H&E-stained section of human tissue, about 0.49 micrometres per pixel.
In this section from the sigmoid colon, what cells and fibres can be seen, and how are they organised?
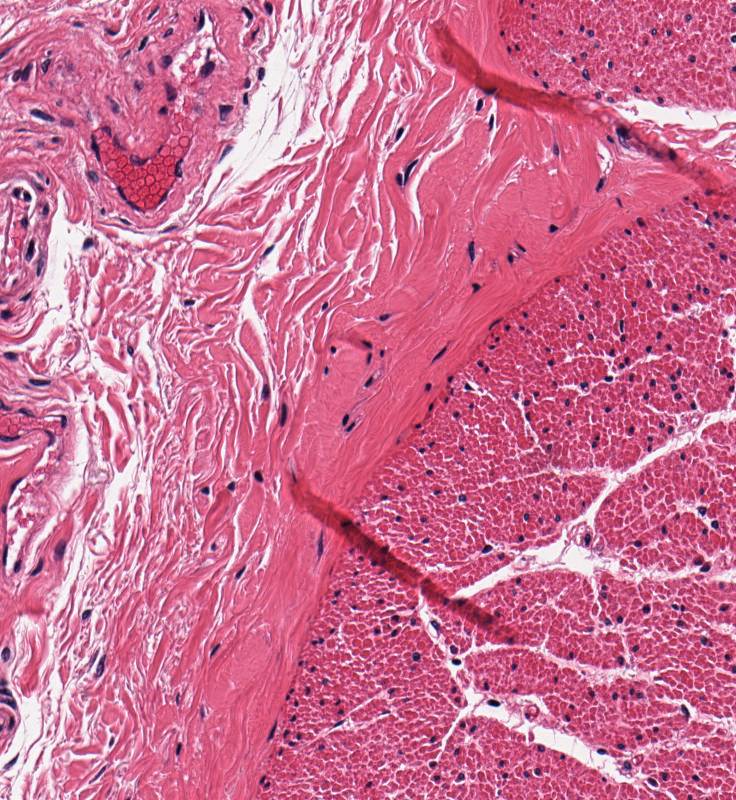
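Looking across the field, I see two halves: dense collagenous connective tissue on the left, muscle on the right. On the left, the collagen forms wavy pink bundles, with elongated dark fibroblast nuclei scattered among them. Near the top left there is a vessel packed with red blood cells. Down in the lower right, thin branching white clefts split the muscle into bundles.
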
